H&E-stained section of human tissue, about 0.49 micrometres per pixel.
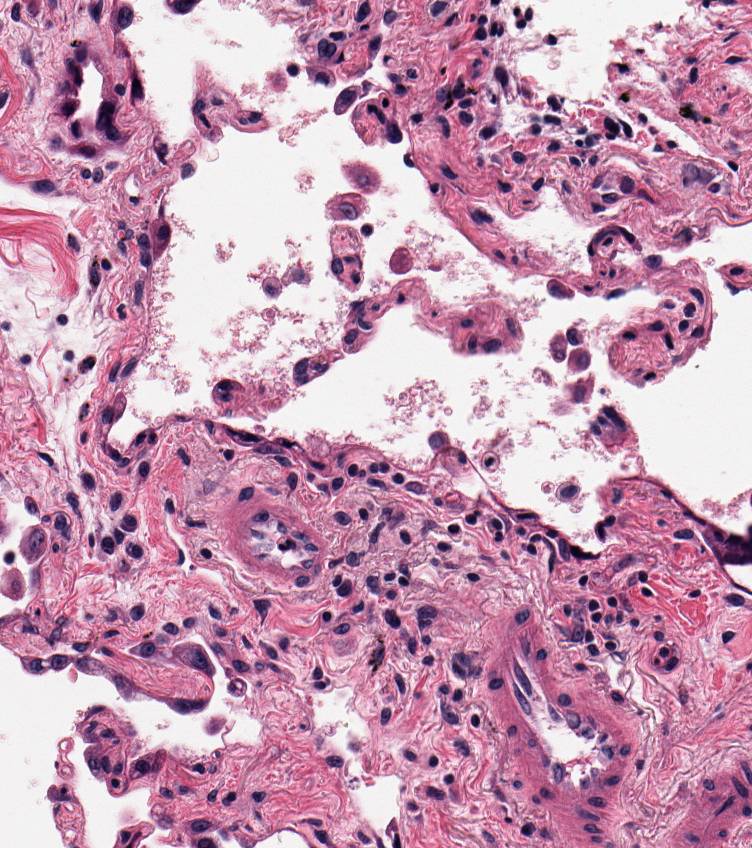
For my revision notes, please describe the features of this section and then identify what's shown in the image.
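A large irregular empty space sits upper centre, with bands of cellular tissue above and below. Free within it are loose rounded cells with pink cytoplasm, mixed with pale granular debris. Lymphocyte nuclei, small, round and dark, are scattered about, densest lower centre. This is lung.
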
